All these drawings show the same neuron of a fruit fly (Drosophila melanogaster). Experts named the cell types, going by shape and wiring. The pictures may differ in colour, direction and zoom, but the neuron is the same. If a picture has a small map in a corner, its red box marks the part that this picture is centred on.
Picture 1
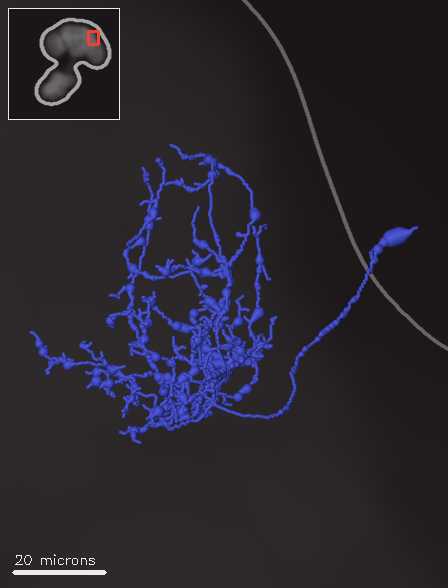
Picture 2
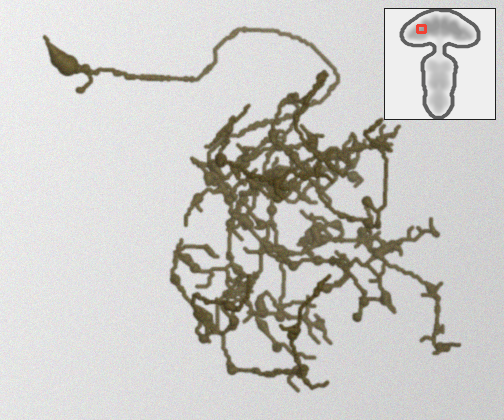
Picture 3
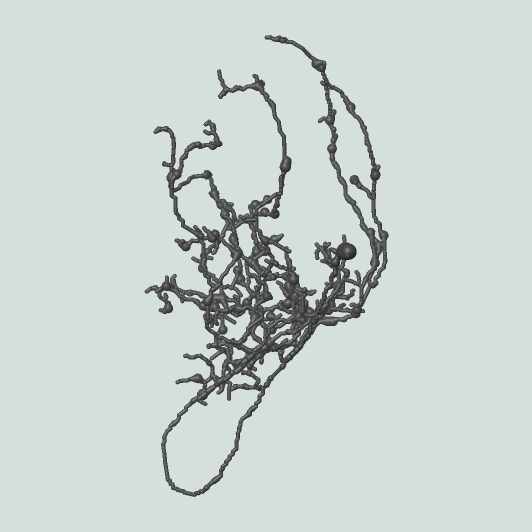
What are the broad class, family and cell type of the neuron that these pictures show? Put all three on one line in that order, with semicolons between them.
central-brain intrinsic neuron; hemilineage LHl4_dorsal; CB2831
